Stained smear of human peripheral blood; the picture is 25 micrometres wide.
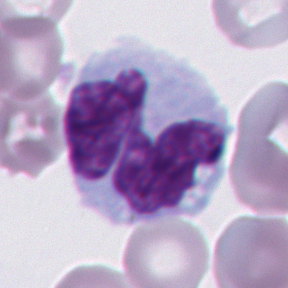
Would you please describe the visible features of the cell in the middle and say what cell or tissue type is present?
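The nucleus is folded into two broad lobes, left and lower right. Its chromatin is dark purple, finely streaky and lacy, not coarsely blocked. Plentiful pale grey-blue cytoplasm holds a few small clear spots beside the lower right of the nucleus. This is a monocyte.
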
